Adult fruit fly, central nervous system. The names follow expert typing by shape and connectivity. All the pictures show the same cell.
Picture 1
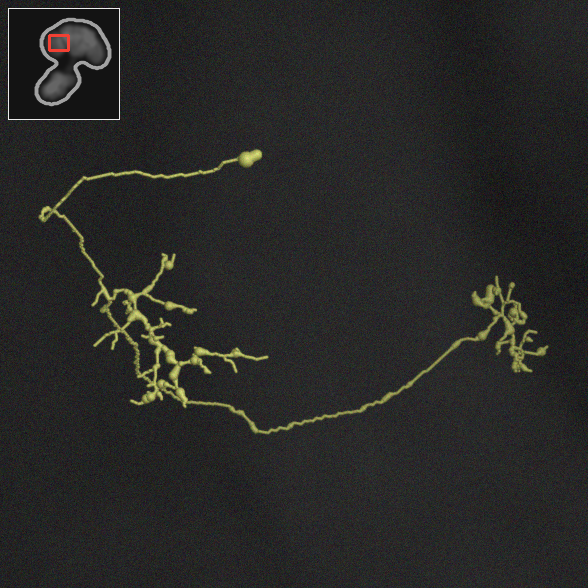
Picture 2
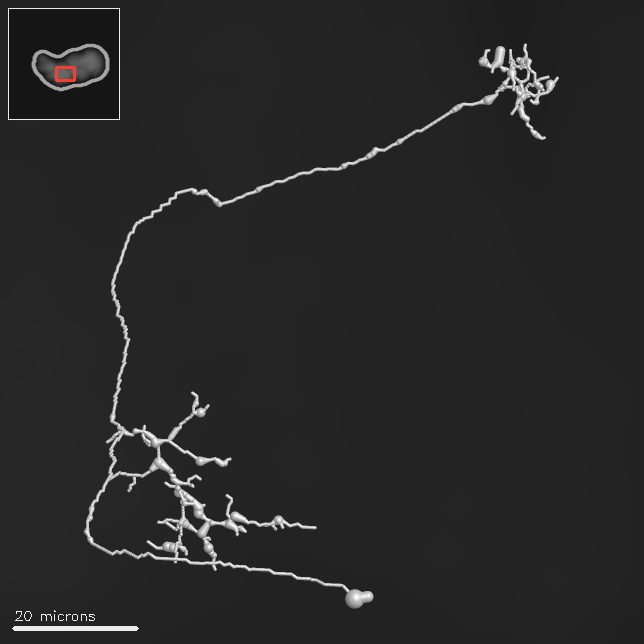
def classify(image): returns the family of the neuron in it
Tm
